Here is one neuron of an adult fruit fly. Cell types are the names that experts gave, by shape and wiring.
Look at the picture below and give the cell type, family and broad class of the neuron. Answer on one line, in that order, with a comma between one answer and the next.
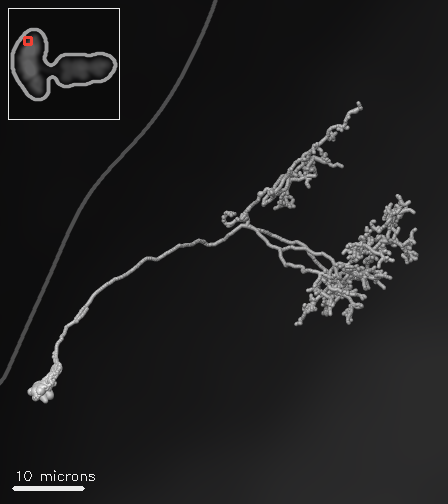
Dm10, Dm, optic-lobe intrinsic neuron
